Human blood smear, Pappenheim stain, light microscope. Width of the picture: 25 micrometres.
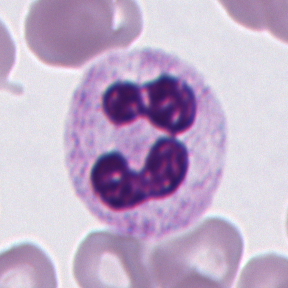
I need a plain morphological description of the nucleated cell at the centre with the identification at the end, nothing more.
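Hmm, no nucleoli are visible in the nucleus. The cytoplasm is a pale pinkish-lilac, with fine, small lilac granules spread evenly through it, and I can't find any vacuoles. So this is a segmented neutrophil.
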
